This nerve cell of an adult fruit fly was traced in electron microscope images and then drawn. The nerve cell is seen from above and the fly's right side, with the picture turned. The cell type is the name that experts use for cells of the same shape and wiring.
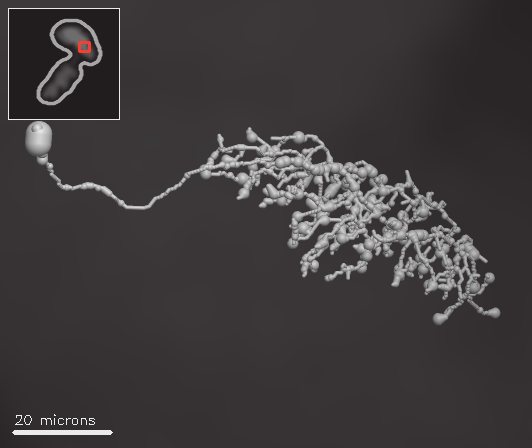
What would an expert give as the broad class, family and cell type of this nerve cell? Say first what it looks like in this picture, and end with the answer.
It lies in the brain. By the scale bar it is about 95 microns wide in this view. Dozens of branch ends can be seen. This is an optic-lobe intrinsic neuron. Its family is Pm. It is of cell type Pm2a.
